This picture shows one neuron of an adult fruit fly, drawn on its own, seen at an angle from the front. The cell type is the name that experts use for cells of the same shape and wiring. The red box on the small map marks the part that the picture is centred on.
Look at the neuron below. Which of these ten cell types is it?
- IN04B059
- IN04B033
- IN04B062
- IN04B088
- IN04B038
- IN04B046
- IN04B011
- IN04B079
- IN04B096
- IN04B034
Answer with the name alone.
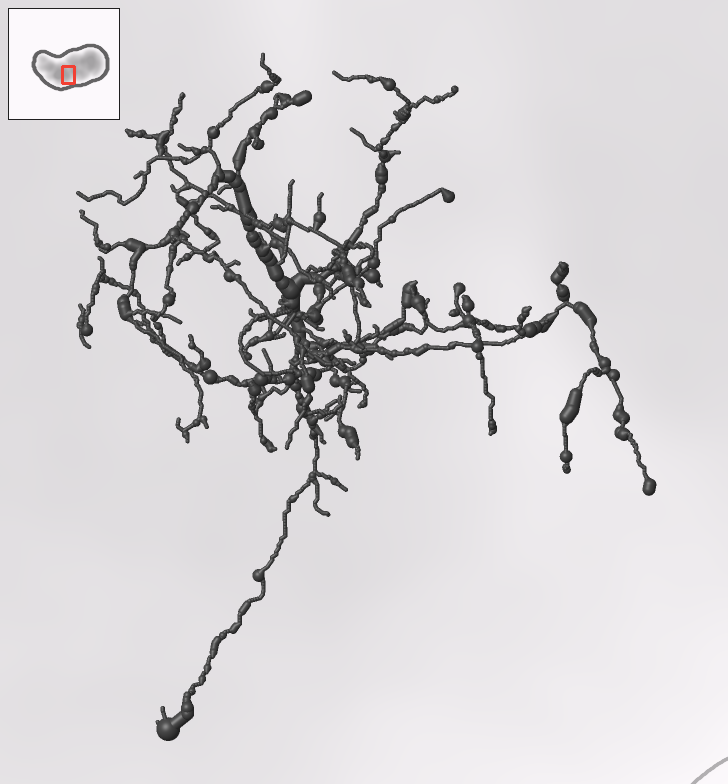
IN04B059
